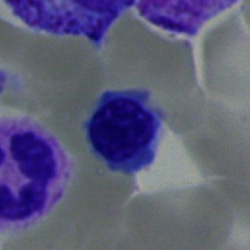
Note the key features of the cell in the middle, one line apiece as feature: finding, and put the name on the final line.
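Nucleus: fills most of the cell
Cytoplasm: scant rim, blue
Granules: none seen in cytoplasm
Neighbour: cell with lobed nucleus at lower left
Name: erythroblast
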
